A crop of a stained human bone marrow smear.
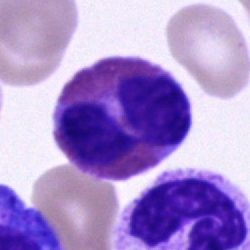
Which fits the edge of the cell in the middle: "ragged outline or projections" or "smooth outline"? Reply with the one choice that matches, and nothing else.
Smooth outline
